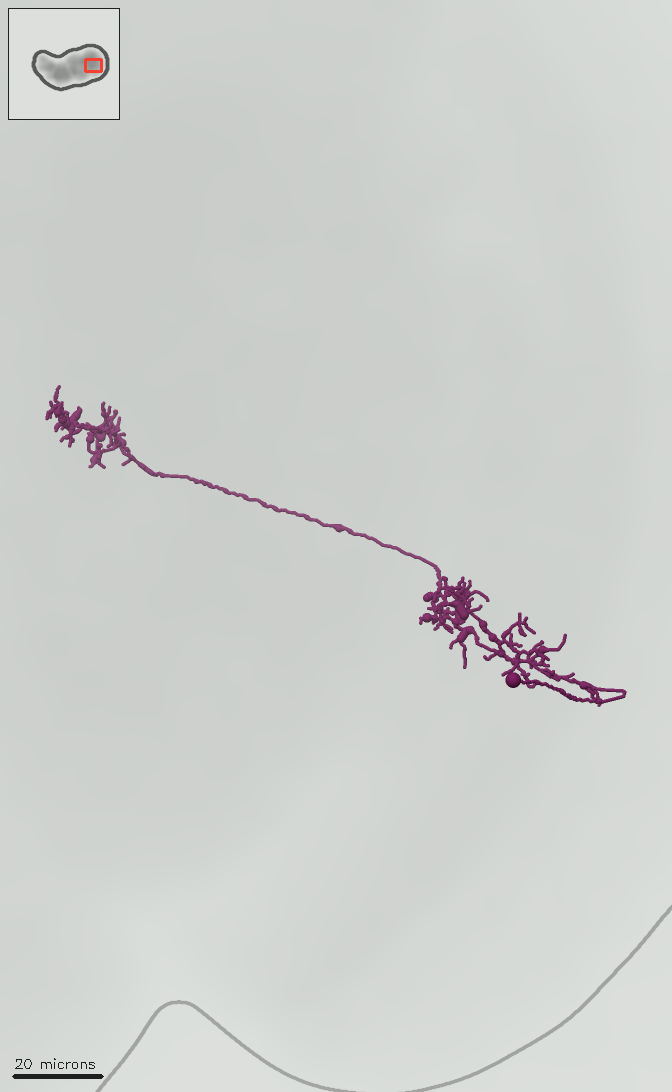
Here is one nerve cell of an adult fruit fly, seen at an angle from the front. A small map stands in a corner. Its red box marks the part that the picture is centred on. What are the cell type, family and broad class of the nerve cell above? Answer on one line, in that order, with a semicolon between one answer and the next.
TmY5a; TmY; optic-lobe intrinsic neuron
